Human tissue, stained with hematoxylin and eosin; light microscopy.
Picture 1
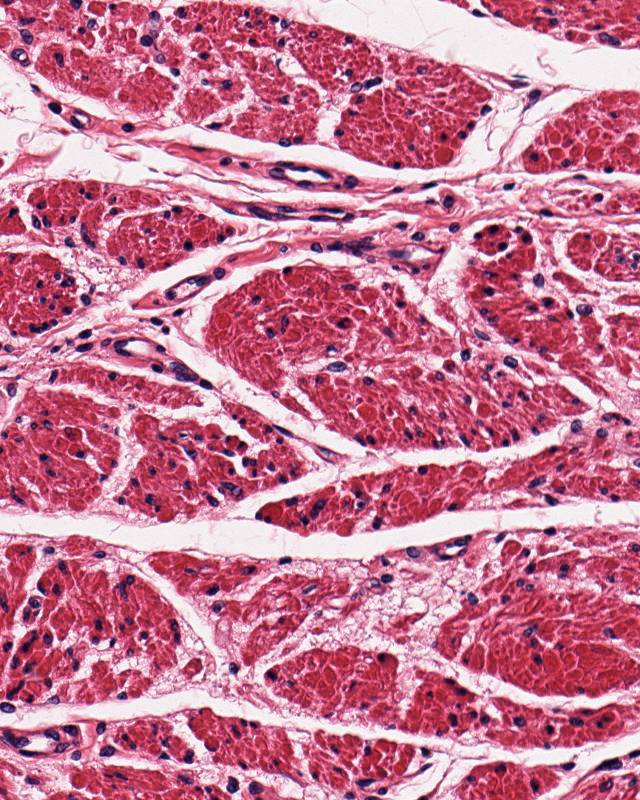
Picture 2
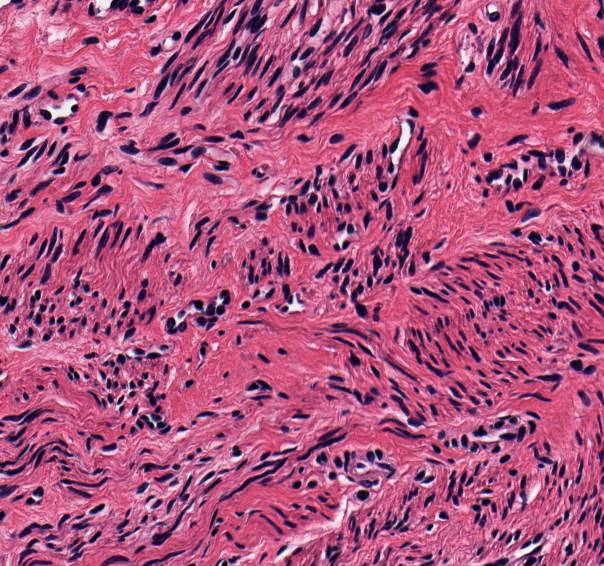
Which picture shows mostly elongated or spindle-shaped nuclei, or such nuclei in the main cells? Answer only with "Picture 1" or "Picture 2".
Picture 2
